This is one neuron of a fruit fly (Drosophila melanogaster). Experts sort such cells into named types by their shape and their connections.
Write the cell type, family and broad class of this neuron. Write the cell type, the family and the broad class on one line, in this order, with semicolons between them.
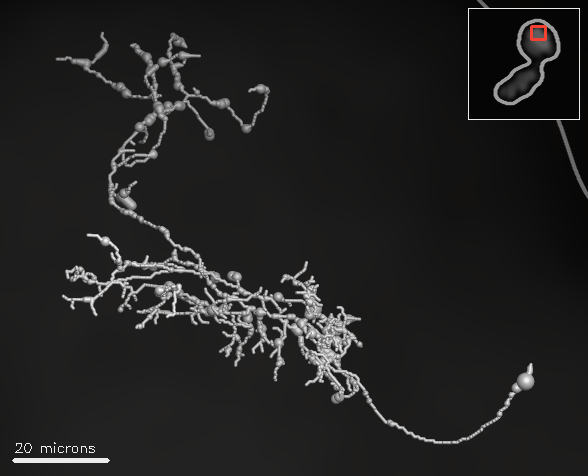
LHAV2k9; hemilineage LHa2; central-brain intrinsic neuron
